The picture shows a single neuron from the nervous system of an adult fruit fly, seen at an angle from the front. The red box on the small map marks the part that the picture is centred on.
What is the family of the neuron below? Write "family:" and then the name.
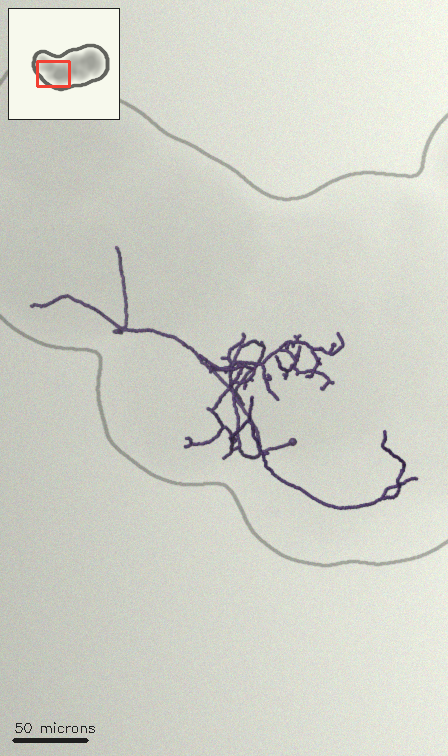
family: hemilineage 12B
